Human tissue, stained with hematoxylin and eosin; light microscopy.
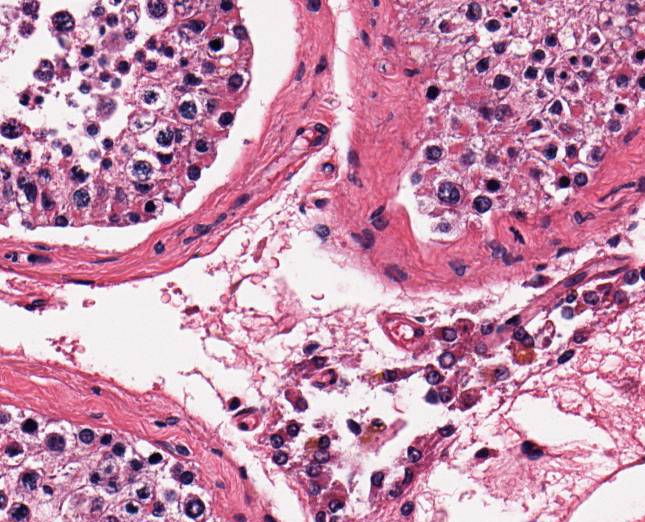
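Testis, H&E: parts of three rounded tubular profiles (upper left, upper right, lower left), stroma running from centre to lower right. Thick bands of pink, layered fibrous tissue bound each tubule, their flattened, elongated nuclei parallel to its outline. Upper right tubule: cells with pale, vacuolated cytoplasm.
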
